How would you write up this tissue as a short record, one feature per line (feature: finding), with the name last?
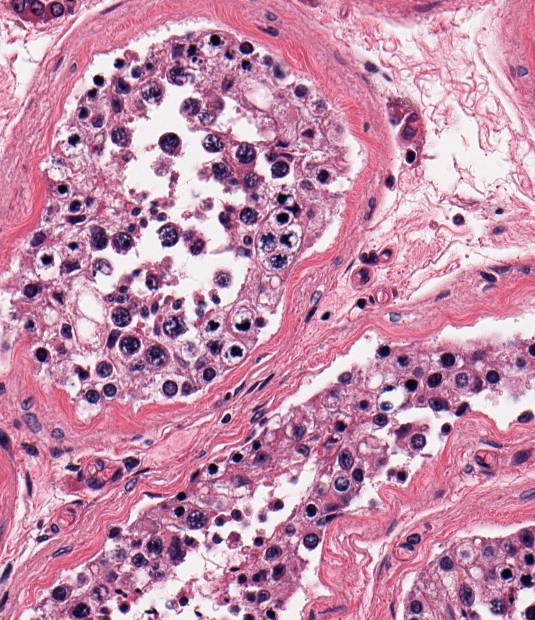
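Wall bands: fibrous, with flattened spindle-shaped dark nuclei lying along the band
Unit contents: rounded cells, many large, round nuclei with coarse clumped dark chromatin
Small cells: numerous among the large ones, small dense very dark round nuclei
Pale cells: some near the left side of the upper-left unit, with clear vacuolated cytoplasm
Name: testis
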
